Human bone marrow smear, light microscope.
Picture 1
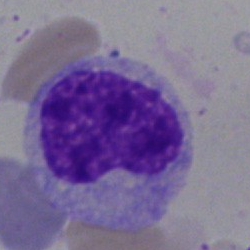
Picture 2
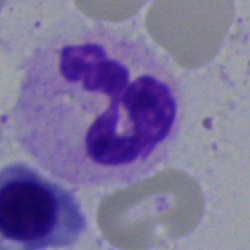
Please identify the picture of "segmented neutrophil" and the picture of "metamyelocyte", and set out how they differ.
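Of the two cells, the metamyelocyte is in picture 1 and the segmented neutrophil is in picture 2. Both have a round, smooth outline, and neither shows a nucleolus. The nuclei differ in shape: the metamyelocyte's nucleus has a shallow indentation along its lower edge, while the segmented neutrophil's nucleus contains a small pale gap in its right-hand part. In the metamyelocyte the chromatin is gathered into dark purple patches with paler spaces between them; in the segmented neutrophil it is dark purple and coarsely clumped.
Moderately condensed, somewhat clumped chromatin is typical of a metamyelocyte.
The metamyelocyte's cytoplasm is pale greyish-blue. At the lower left edge of picture 2 lies another cell, with a dark nucleus and blue cytoplasm.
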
